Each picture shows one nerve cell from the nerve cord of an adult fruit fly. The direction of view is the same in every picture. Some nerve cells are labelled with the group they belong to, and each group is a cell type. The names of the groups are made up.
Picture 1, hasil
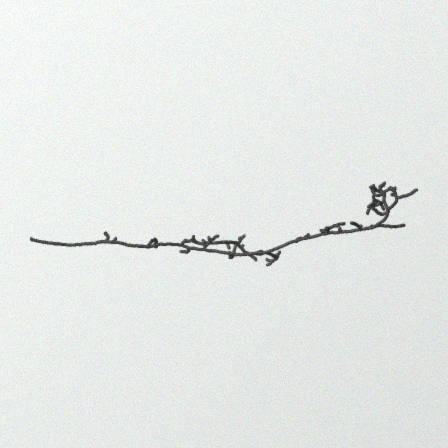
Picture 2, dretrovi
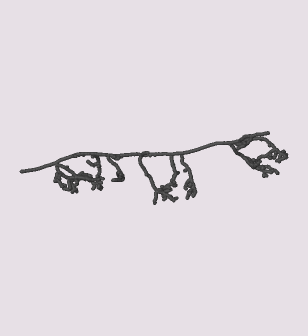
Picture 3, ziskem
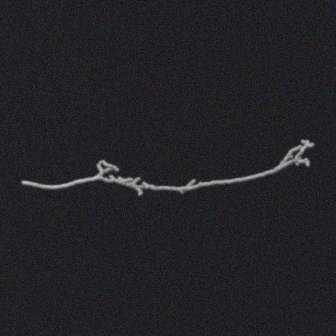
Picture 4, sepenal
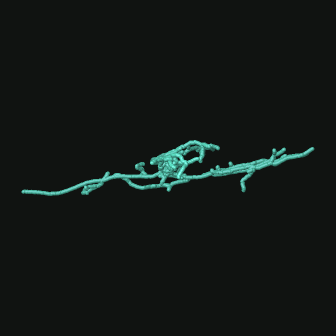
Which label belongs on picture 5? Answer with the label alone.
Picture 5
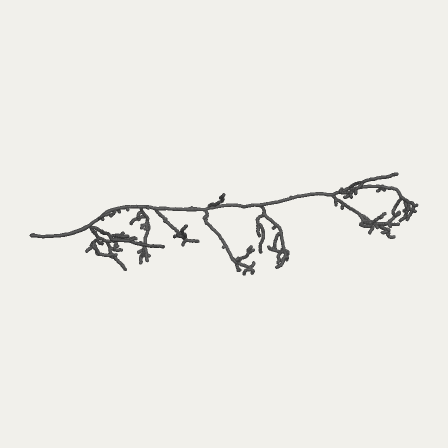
dretrovi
